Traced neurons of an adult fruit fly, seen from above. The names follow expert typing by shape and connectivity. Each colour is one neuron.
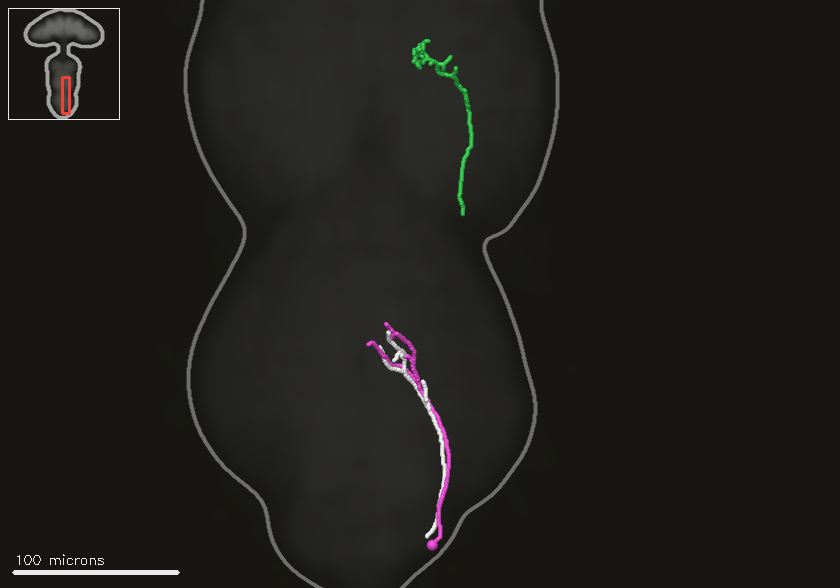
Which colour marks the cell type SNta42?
white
